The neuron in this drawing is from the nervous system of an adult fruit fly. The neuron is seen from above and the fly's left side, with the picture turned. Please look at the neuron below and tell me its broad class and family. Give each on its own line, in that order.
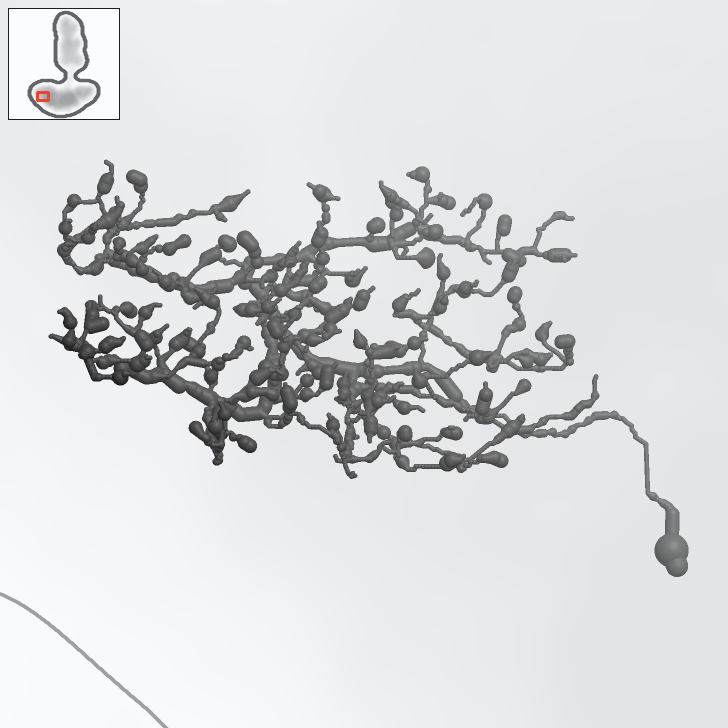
optic-lobe intrinsic neuron
Dm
